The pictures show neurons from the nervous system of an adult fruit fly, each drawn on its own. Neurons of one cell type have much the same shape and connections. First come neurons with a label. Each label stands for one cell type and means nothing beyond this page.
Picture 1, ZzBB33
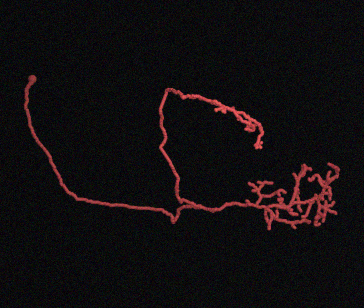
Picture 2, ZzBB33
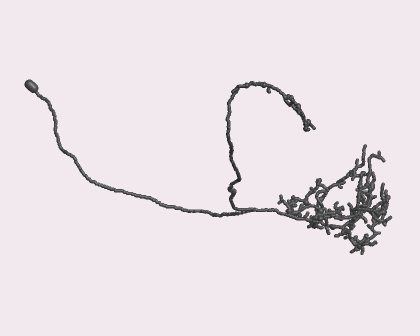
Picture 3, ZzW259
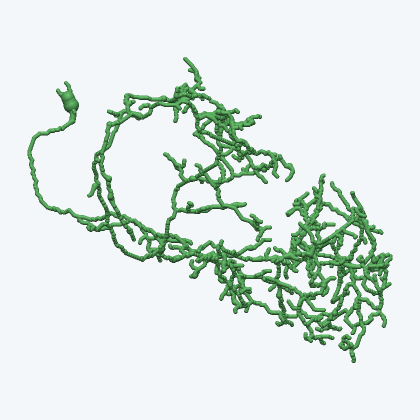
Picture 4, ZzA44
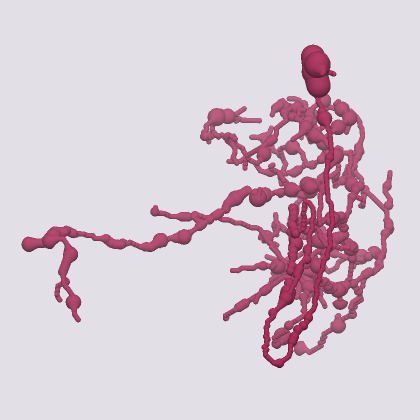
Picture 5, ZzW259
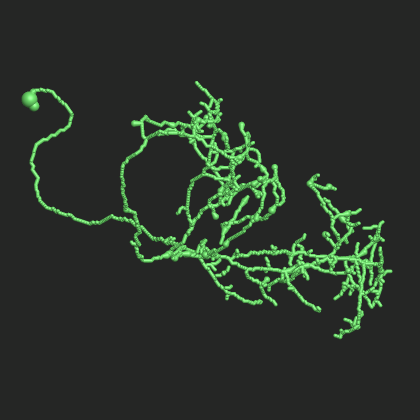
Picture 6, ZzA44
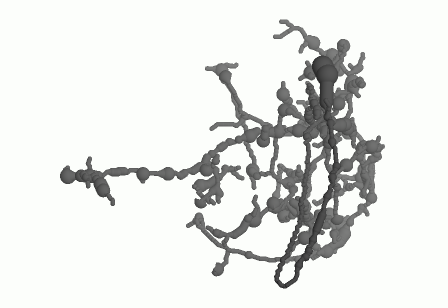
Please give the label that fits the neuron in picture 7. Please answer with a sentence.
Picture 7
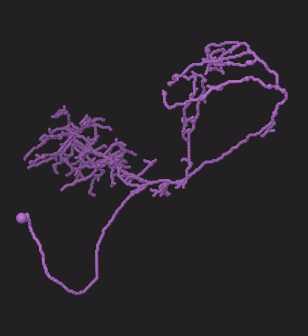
It belongs to ZzW259.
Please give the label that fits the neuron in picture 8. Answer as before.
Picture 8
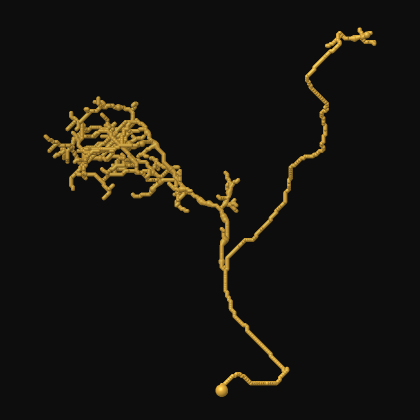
It belongs to ZzBB33.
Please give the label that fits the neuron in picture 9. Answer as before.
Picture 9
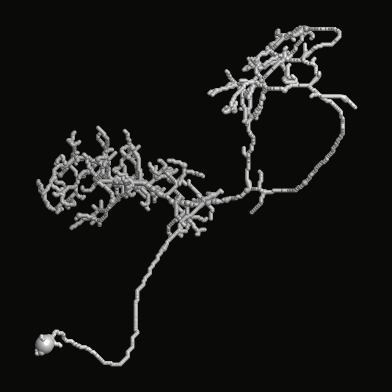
It belongs to ZzW259.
